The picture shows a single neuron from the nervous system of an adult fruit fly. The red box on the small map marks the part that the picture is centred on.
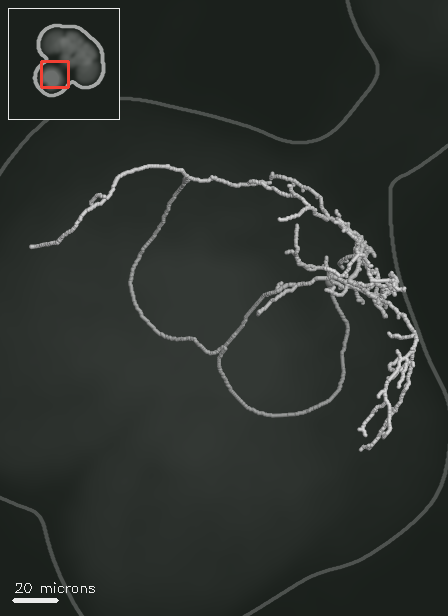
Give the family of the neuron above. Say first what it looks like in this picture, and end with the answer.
By the scale bar it is about 180 microns wide in this view. As drawn here it is wider than it is tall. This is a nerve-cord intrinsic neuron. The family is hemilineage 19B.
